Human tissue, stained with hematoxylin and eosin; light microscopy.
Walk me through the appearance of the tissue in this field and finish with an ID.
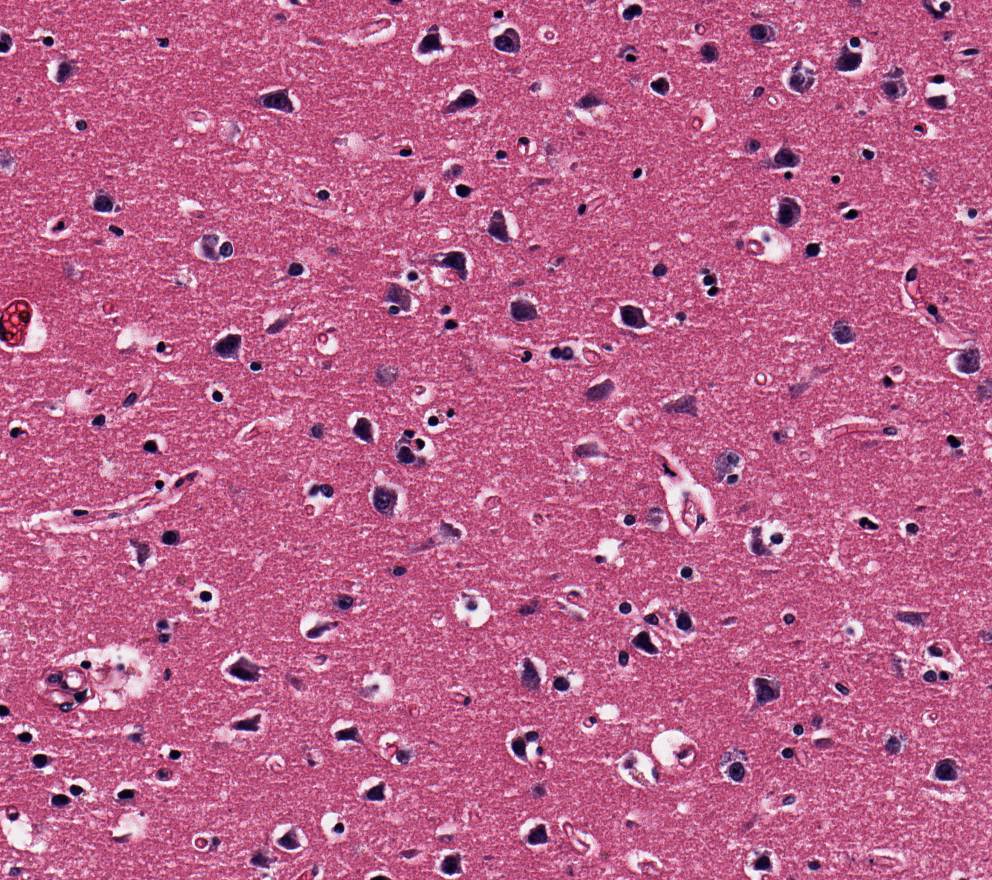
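First, the arrangement: cells lie singly, fairly evenly scattered across a uniform pink, finely fibrillary background. Second, the small cells: numerous small, round, dark nuclei with scant visible cytoplasm lie between the larger cells. Third, the halos: clear halos surround most cell bodies, in keeping with shrinkage artefact. This is cerebral cortex.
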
